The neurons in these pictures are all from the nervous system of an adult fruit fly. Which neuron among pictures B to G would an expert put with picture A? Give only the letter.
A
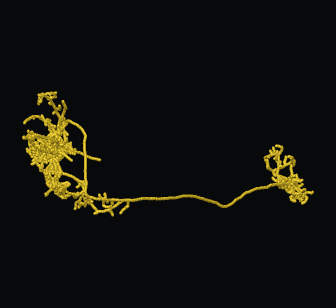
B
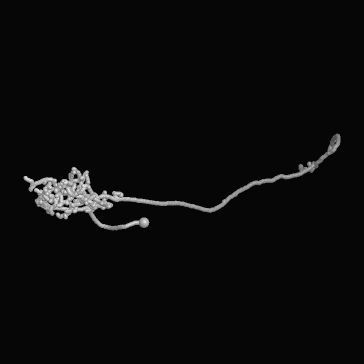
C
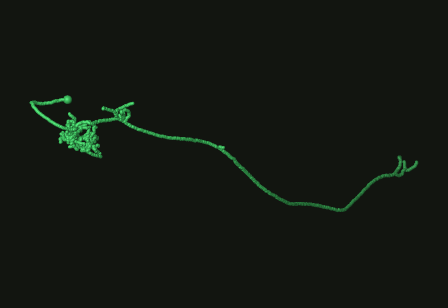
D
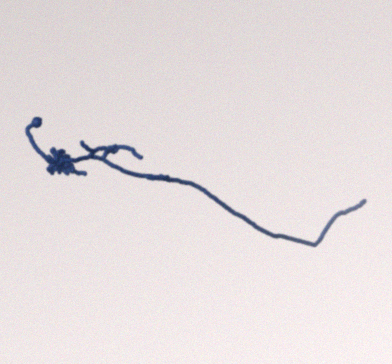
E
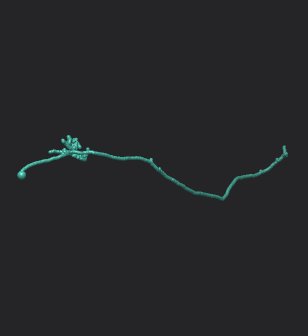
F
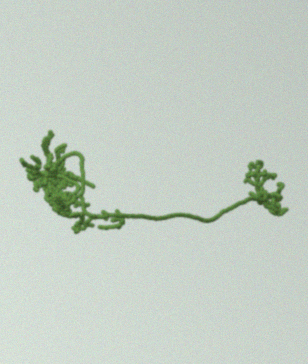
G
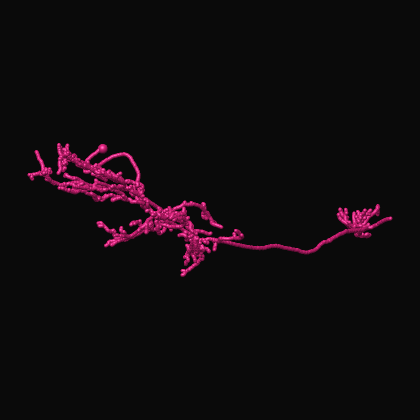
F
